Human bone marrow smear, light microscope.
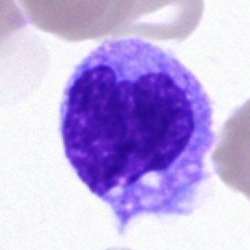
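Monocyte, the cell at the centre. What I see first is a nucleus filling most of the cell, with a notch at the top that gives it a heart-like shape. The chromatin stains dark purple. Beneath the nucleus, in the cytoplasm, I count several small clear vacuoles.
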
